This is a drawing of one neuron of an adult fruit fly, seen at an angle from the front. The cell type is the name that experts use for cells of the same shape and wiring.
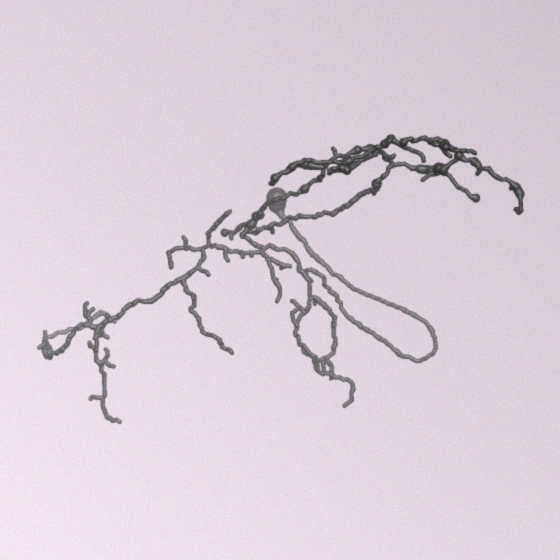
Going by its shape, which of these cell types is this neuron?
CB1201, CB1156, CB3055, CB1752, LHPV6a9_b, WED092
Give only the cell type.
CB1752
